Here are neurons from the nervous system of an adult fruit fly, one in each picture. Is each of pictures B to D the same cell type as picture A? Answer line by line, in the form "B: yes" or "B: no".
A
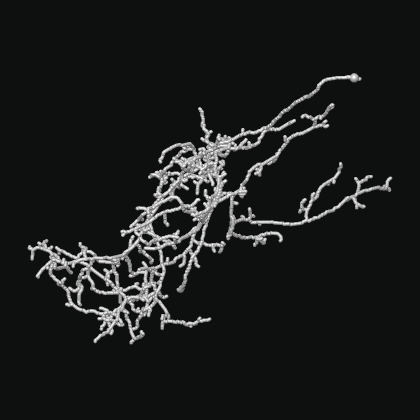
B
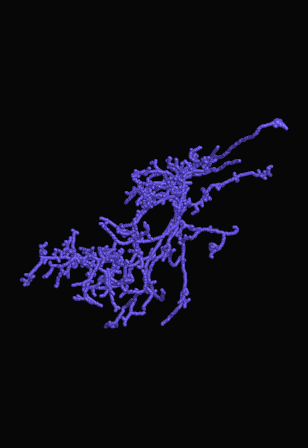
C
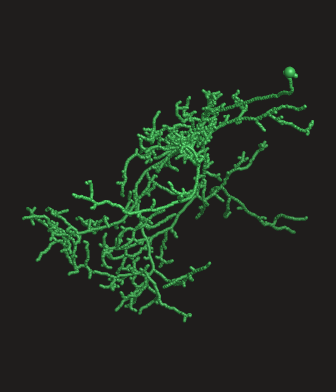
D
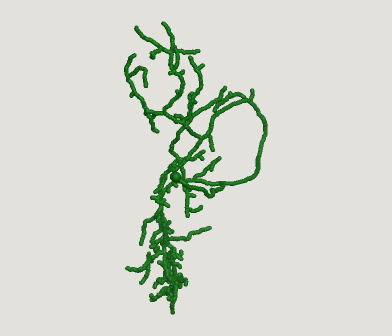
B: yes
C: yes
D: no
